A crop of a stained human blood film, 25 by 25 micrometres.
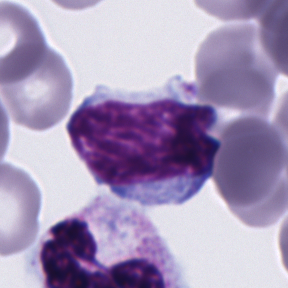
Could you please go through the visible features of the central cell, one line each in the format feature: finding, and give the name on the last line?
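Outline: irregular and angular, not round
Nucleus: fills most of the cell, wider than tall
Cytoplasm: no coarse granules
Upper edge: small ragged projections
Name: typical lymphocyte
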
